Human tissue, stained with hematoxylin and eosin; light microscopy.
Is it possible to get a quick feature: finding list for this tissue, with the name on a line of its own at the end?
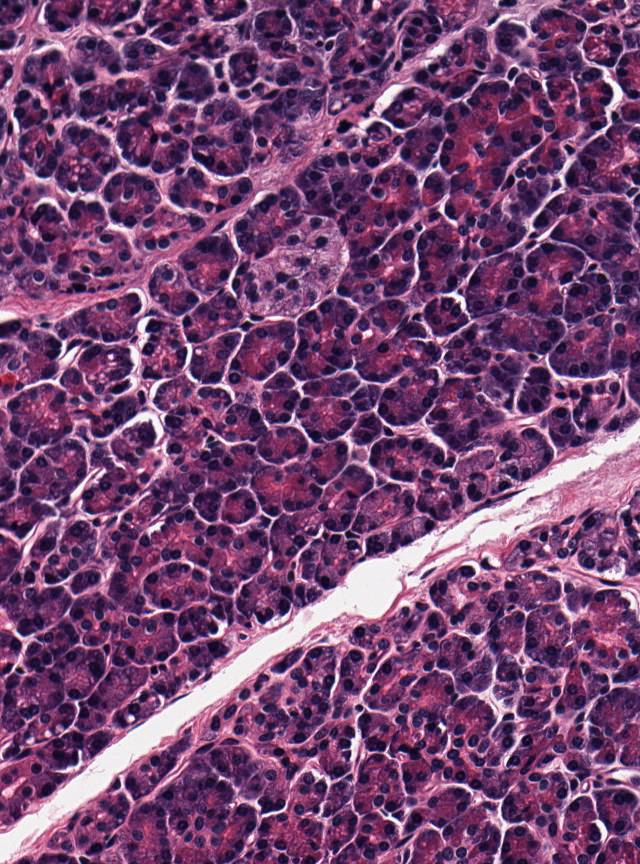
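Acini: rounded, closely packed, filling almost the whole field
Cytoplasm: pink-red toward acinar centre, darker purple toward base
Nuclei: round, dark, toward outer edge of each acinus
Islet: single, small, rounded, pale-staining, upper left
Tissue: pancreas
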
